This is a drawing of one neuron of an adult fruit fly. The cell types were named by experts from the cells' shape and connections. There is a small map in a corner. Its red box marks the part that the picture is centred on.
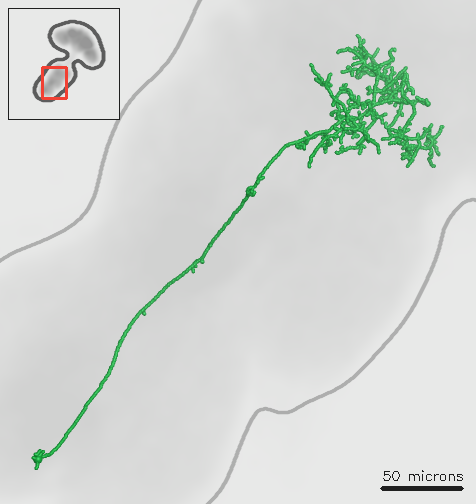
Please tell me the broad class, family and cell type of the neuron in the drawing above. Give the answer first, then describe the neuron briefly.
This is a nerve-cord intrinsic neuron. Its family is hemilineage 06B. It is of cell type IN06B066. It lies in the nerve cord. Its cell body lies at the lower left of the picture. The picture shows dozens of branch ends.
